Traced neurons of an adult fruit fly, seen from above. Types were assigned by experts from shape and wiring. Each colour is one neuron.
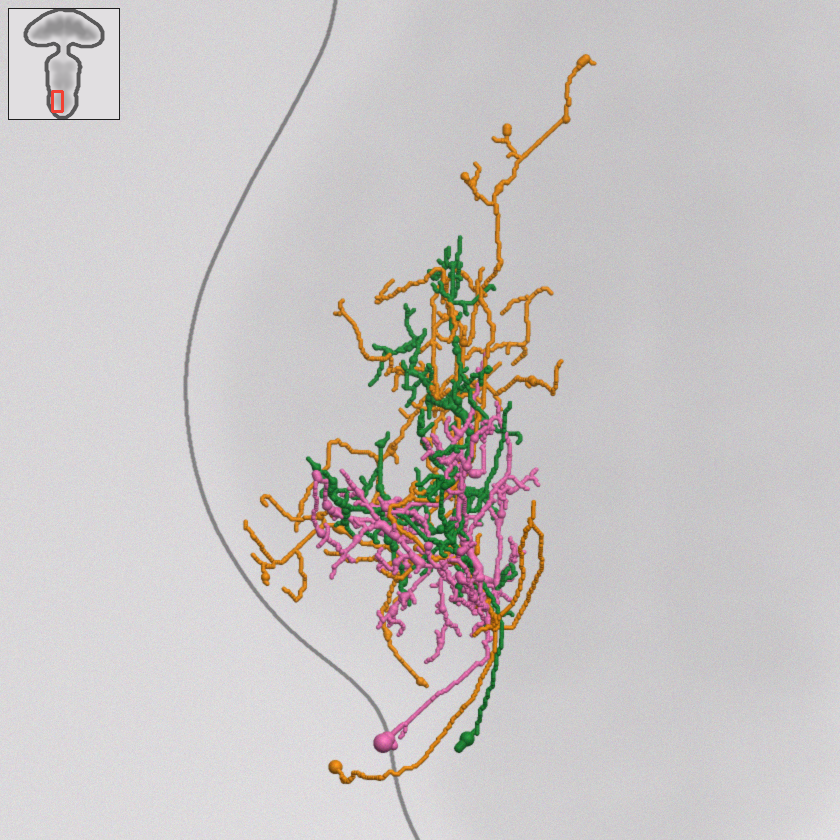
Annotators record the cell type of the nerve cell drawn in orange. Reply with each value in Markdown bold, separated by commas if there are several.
**IN20A.22A074**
